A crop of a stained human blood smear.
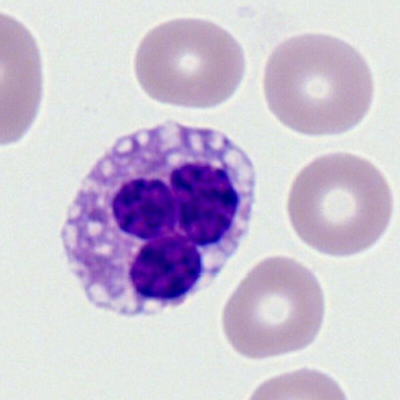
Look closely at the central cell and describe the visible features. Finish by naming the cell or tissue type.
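First, the outline: roughly oval, its edge slightly uneven. Next, the nucleus: two lobes side by side at the top, a third below them. Then chromatin, dark purple and coarsely clumped, and cytoplasm dotted throughout with many small pale unstained spots. Last: segmented neutrophil.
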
